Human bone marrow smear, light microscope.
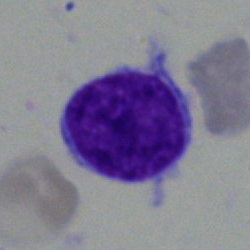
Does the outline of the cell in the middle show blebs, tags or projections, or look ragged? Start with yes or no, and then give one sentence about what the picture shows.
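Yes. Thin hair-like projections extend from the upper right and the bottom of the cell.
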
